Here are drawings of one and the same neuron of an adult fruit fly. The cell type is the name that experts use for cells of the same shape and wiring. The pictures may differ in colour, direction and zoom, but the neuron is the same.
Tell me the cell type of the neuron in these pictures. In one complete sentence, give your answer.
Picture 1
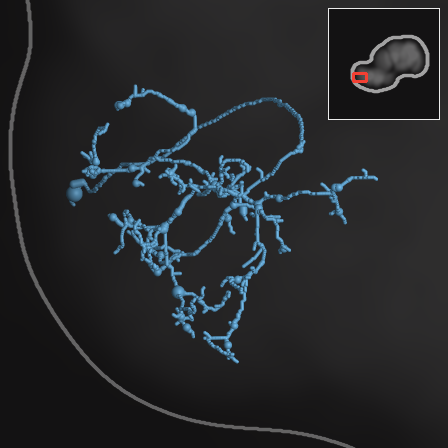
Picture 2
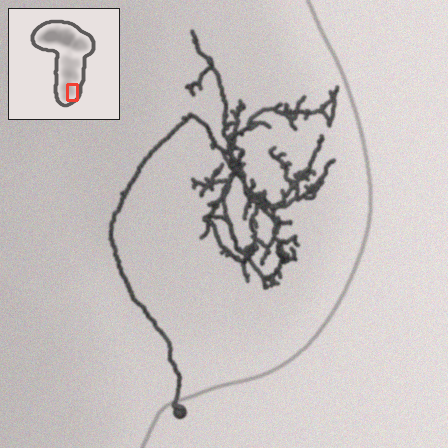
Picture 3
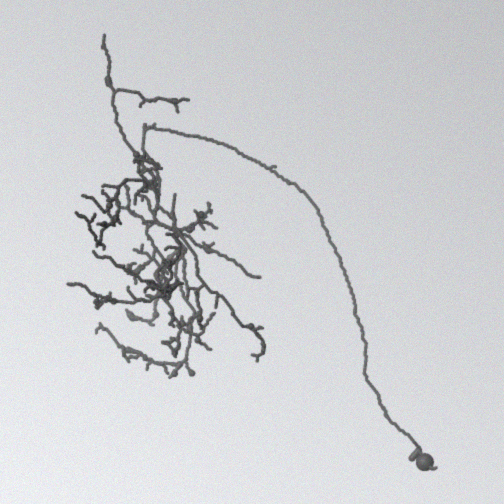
It is as IN21A111 that this neuron is typed.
